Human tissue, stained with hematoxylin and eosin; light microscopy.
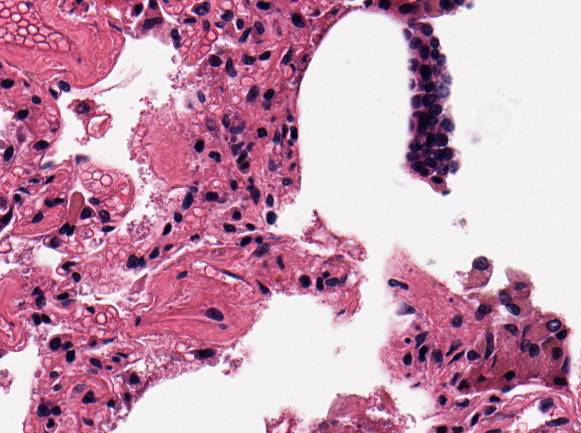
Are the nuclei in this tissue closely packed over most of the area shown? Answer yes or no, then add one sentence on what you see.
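No. Most of the tissue is pink eosinophilic fibrous material with scattered dark nuclei.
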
